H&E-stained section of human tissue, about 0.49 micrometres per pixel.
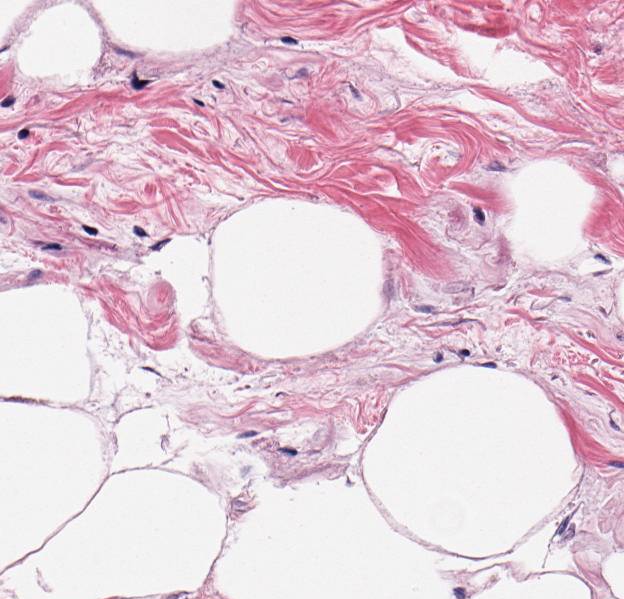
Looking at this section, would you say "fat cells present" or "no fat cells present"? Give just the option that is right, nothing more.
Fat cells present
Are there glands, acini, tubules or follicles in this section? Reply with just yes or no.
No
